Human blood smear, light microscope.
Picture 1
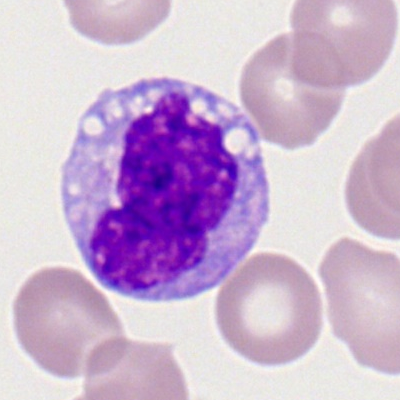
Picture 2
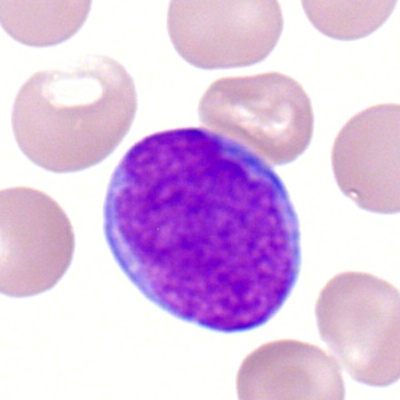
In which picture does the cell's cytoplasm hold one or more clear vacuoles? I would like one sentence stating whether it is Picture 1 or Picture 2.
Within the cytoplasm of the cell in picture 1, one or more clear vacuoles are present.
